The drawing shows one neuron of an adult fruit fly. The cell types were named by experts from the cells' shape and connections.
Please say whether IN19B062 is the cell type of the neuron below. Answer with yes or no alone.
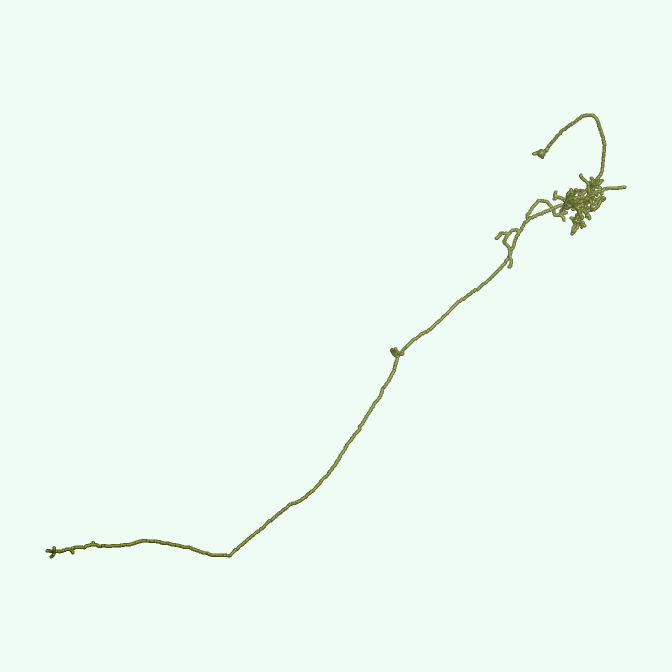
no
